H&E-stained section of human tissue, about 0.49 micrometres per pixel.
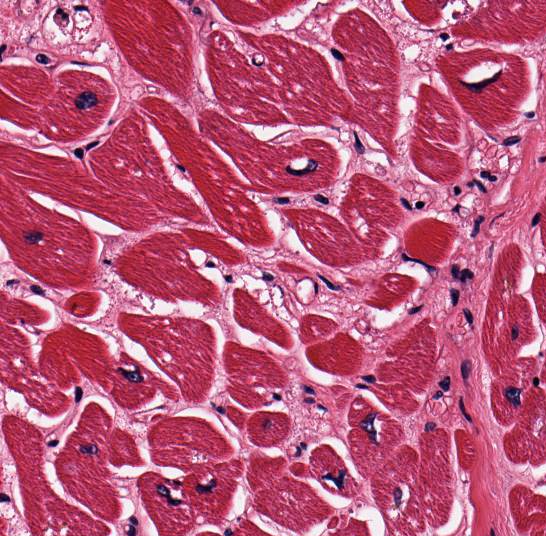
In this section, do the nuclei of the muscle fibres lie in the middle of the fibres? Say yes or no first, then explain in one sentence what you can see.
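Yes. Where a nucleus is seen in a muscle fibre, it lies in the centre of the fibre.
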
